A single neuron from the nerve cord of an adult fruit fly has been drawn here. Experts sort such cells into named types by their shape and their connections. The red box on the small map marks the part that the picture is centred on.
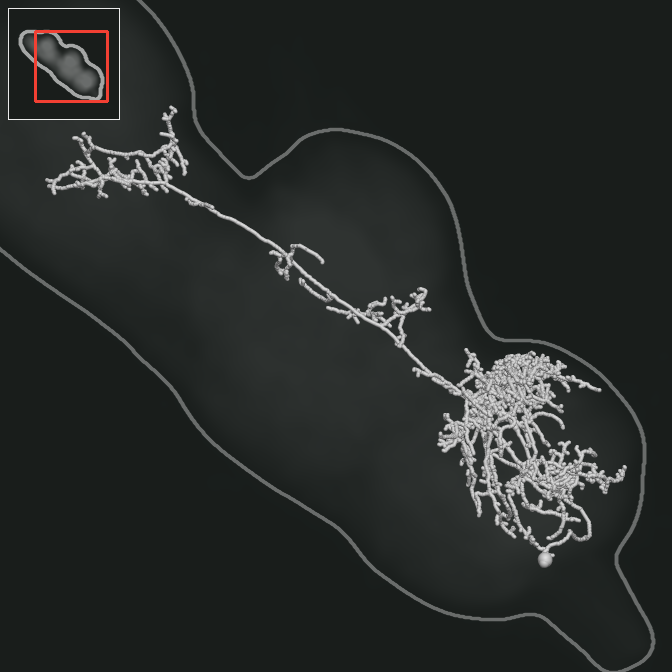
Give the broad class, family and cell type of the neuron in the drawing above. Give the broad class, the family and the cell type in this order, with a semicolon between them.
nerve-cord intrinsic neuron; hemilineage 01A; IN01A011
